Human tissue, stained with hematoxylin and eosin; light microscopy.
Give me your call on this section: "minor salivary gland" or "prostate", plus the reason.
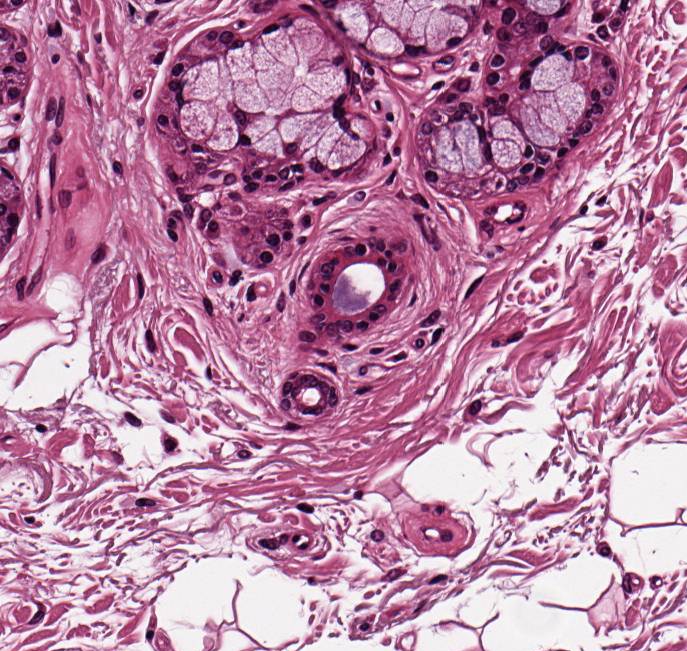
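This is minor salivary gland.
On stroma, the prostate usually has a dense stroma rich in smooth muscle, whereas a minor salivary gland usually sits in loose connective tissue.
Layout: glandular lobules occupy the upper part of the field, with fibrous stroma and fat in the lower part. Acini: those in the upper field are mucous acini, with pale, foamy cytoplasm and dark nuclei flattened against the cell bases. Ducts: a second, smaller duct lies just below the central duct.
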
